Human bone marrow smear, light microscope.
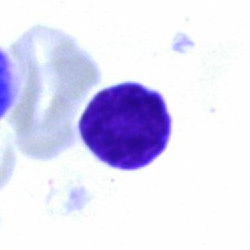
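Lymphocyte at the centre of the stained bone marrow smear, its nucleus apparently filling nearly all of the cell. Cytoplasm is scant; I see a barely visible rim at most. The chromatin looks dense and stains dark purple. The surface appears smooth, without projections.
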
